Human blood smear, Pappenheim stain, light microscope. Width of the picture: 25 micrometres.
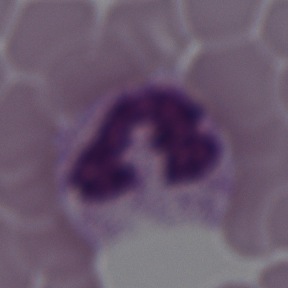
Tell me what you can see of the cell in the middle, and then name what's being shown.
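See how the nucleus bends into an arch with its open side facing down? No nucleoli show in it, the cytoplasm has fine granules, and the outline's roughly round. That one's a segmented neutrophil.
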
